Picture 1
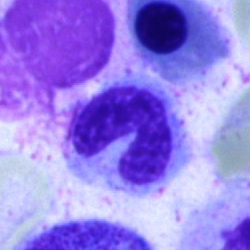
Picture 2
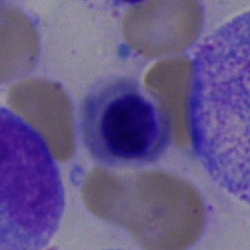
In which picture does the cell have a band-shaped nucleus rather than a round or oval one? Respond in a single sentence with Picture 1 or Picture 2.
Picture 1 shows a cell whose nucleus forms a curved band without separate lobes.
